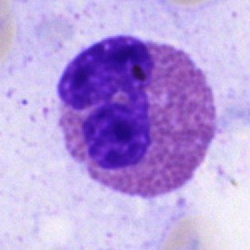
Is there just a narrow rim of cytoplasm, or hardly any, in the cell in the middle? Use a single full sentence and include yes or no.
No, the cell holds plenty of cytoplasm around the nucleus.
